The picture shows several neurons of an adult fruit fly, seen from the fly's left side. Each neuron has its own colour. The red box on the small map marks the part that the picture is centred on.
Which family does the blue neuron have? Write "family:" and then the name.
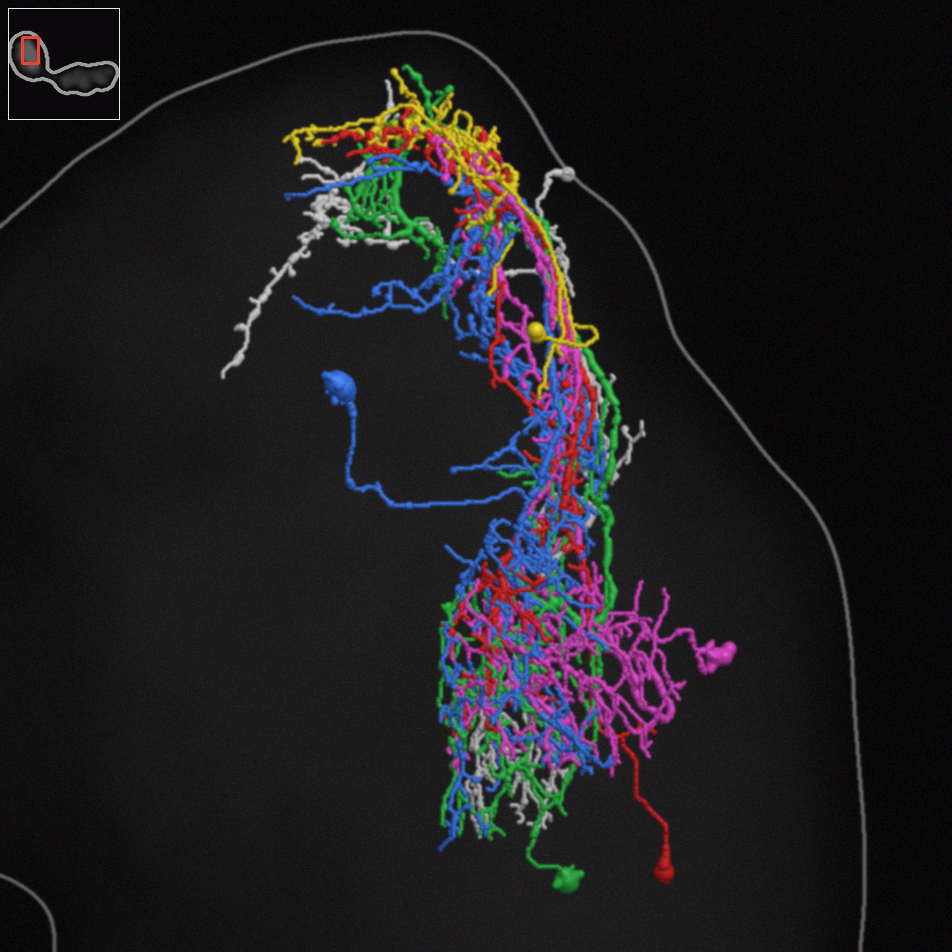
family: hemilineage LHl3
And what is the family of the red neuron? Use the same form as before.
family: LoVP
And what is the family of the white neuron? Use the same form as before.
family: hemilineage VLPd&p1_posterior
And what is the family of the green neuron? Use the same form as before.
family: LoVP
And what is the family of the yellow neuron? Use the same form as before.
family: hemilineage SLPpl2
